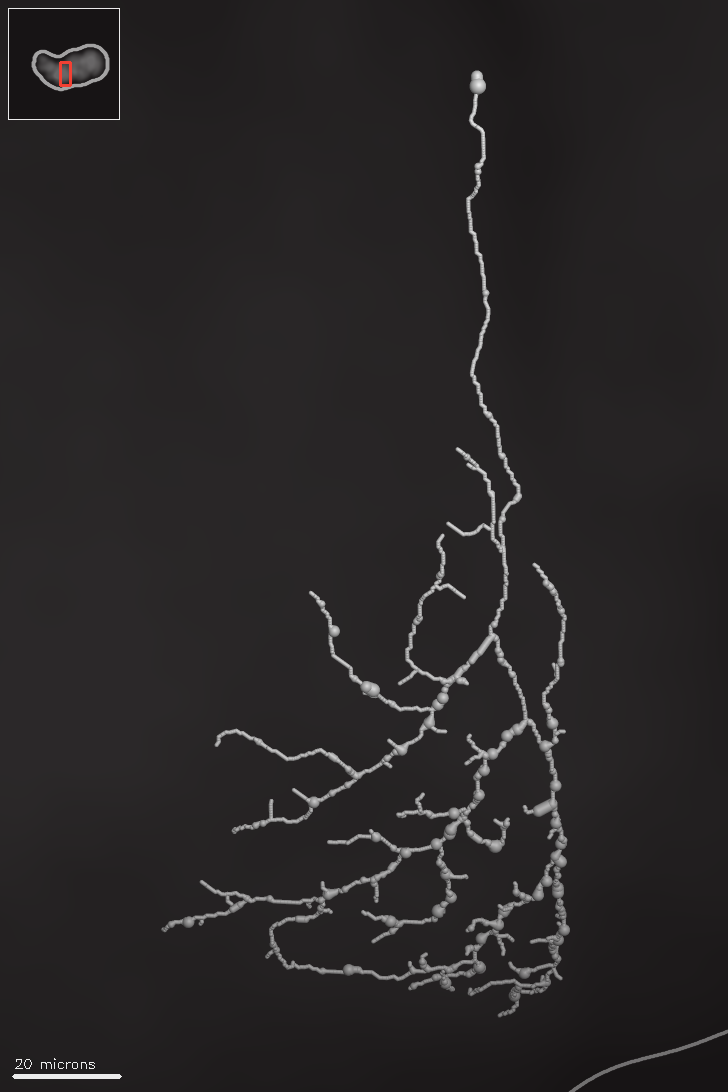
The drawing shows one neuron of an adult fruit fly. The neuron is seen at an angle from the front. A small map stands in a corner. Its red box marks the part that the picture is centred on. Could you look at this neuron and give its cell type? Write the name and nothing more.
Cm12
